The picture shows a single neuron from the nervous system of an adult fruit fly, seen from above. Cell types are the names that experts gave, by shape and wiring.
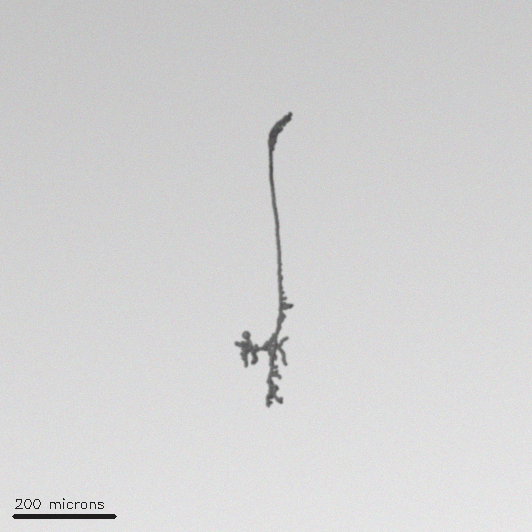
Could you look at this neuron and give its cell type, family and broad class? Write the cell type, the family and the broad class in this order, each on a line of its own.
AN06B068
hemilineage 06B
ascending neuron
